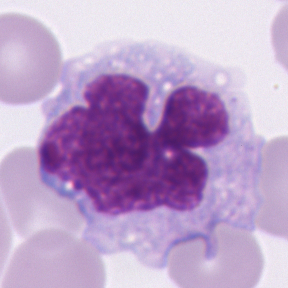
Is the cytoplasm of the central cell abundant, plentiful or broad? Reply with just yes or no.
Yes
